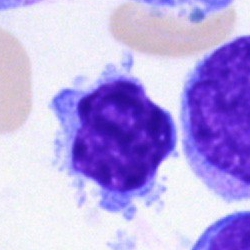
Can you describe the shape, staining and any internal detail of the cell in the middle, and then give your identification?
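Most of the cell is taken up by the nucleus, leaving only scant pale blue cytoplasm. The nuclear outline is bumpy with several shallow notches, and the chromatin is dark purple and clumped, with paler patches between the clumps. That's a lymphocyte.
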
